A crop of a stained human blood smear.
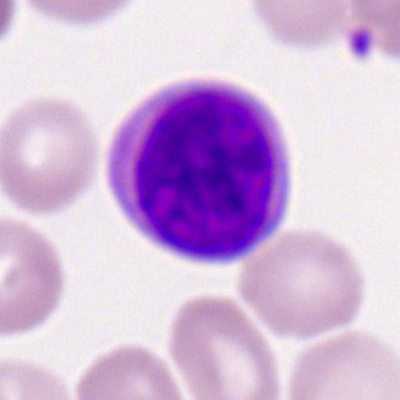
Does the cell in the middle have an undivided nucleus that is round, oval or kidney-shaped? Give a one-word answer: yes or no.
Yes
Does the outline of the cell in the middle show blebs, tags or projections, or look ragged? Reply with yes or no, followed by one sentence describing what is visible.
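No. The cell outline is round and smooth.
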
